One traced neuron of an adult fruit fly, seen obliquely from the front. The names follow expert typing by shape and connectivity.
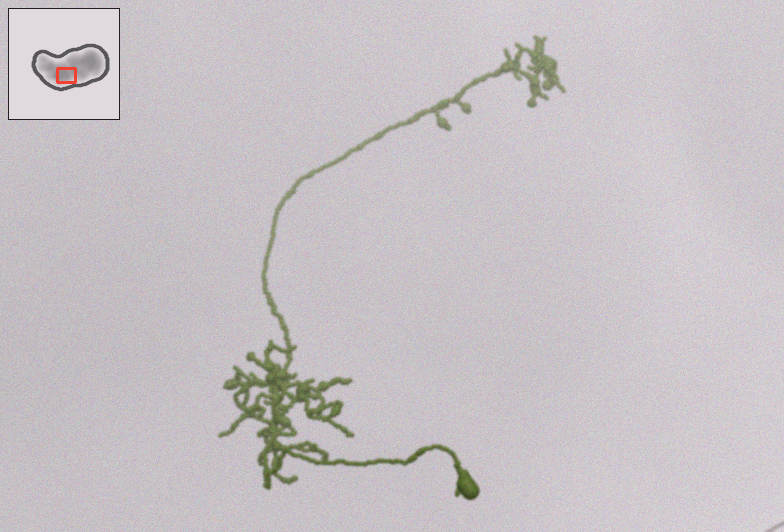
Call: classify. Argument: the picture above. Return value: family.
Tm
